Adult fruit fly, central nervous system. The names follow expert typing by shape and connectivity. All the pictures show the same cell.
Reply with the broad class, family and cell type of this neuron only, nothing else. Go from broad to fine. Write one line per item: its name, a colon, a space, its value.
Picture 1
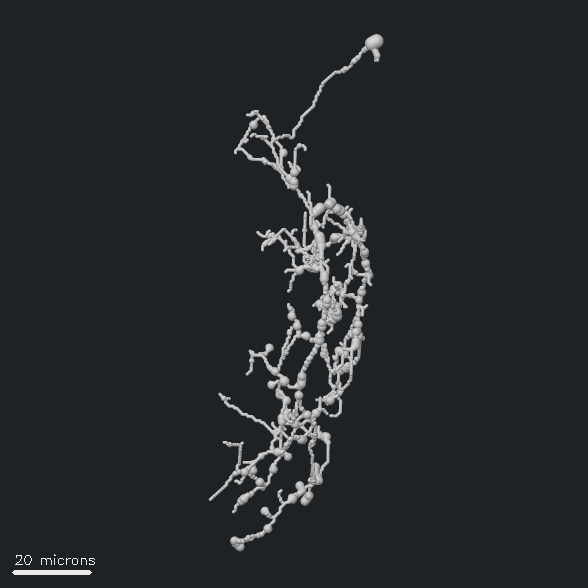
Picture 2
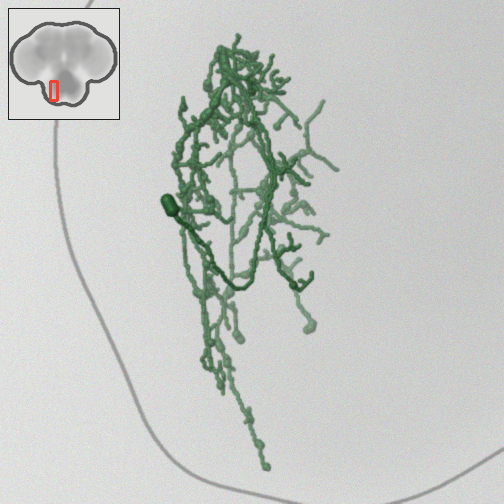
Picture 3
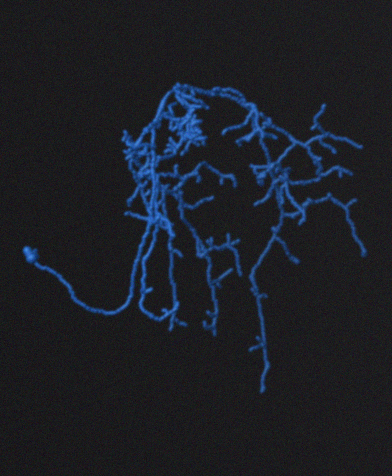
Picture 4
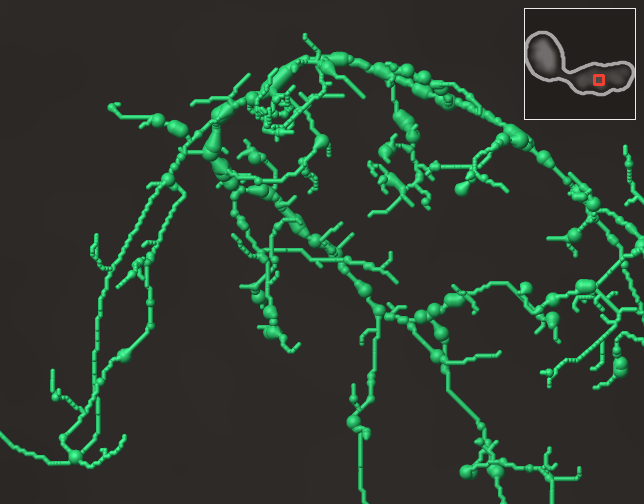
broad class: nerve-cord intrinsic neuron
family: hemilineage 08A
cell type: IN08A026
